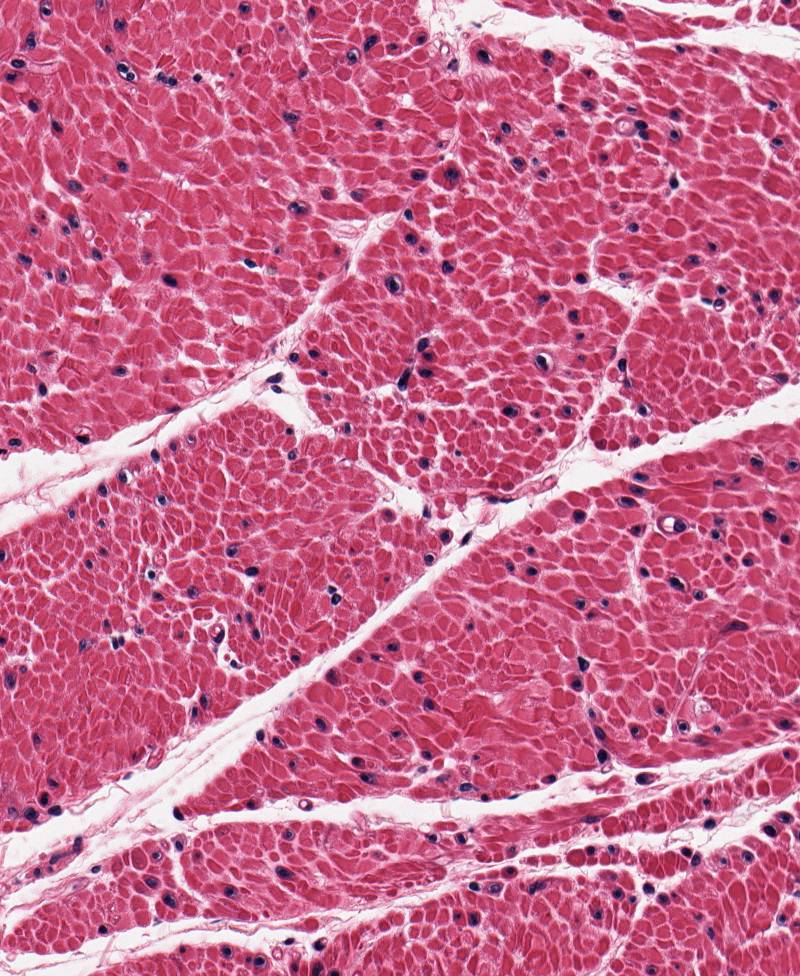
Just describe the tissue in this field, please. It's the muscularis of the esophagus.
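First, the arrangement: muscle cells cut in cross section fill the field, packed into bundles divided by thin pale septa. Second, orientation: these septa run diagonally from lower left to upper right. Third, the cells: small, closely packed, rounded-to-polygonal profiles with pink cytoplasm. Finally, the nuclei: some sit inside a small clear halo within the cell profile.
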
